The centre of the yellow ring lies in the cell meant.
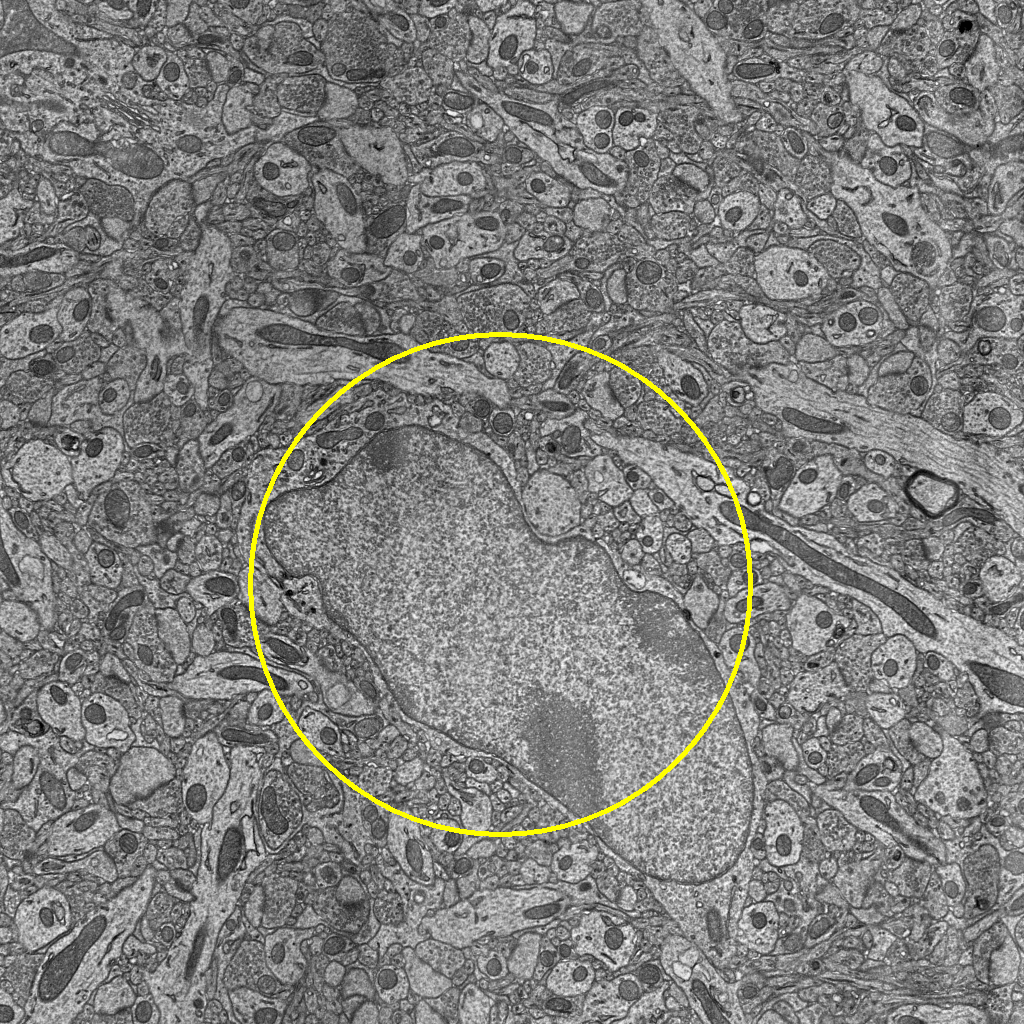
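Oligodendrocyte precursor cell, mouse visual cortex, electron micrograph. The elongated nucleus runs from upper left to lower right and continues beyond the ring at the lower right. Its nucleoplasm is mostly pale and finely granular, broken by a few large, darker patches of condensed chromatin. One such dark patch lies against the envelope on the right side of the nucleus.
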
